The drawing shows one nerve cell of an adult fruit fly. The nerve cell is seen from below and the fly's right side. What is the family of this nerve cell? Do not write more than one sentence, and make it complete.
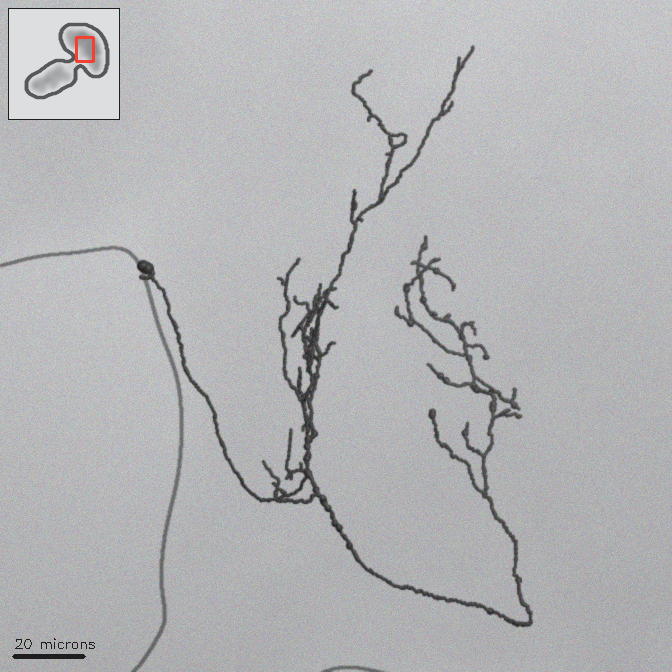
Among the members of family hemilineage LB19 is this nerve cell.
